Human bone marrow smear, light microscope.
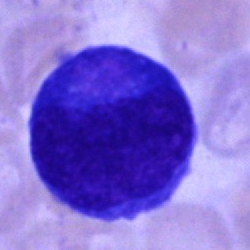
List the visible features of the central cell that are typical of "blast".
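Central cell is a blast.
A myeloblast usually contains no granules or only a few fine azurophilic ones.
No granules are seen in this cell, which fits.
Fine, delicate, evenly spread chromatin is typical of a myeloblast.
Here the chromatin is dark purple-blue and finely granular, which also fits. The visible cytoplasm is deep blue. No vacuoles are seen.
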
